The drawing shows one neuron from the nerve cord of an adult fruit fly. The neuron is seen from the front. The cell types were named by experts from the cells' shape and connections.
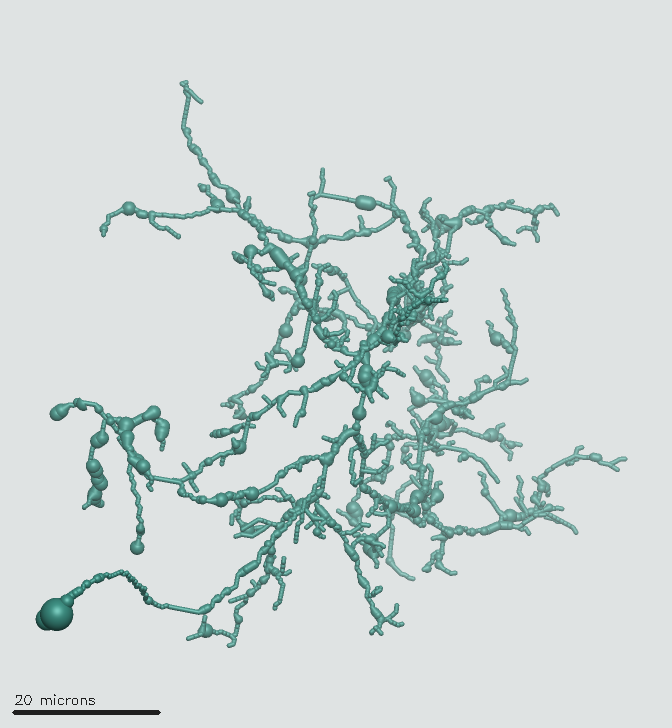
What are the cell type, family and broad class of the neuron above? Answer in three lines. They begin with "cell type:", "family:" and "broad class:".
cell type: IN16B083
family: hemilineage 16B
broad class: nerve-cord intrinsic neuron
